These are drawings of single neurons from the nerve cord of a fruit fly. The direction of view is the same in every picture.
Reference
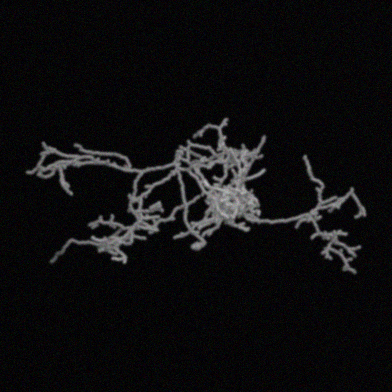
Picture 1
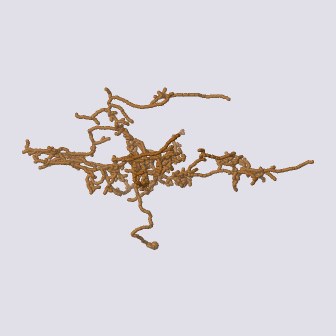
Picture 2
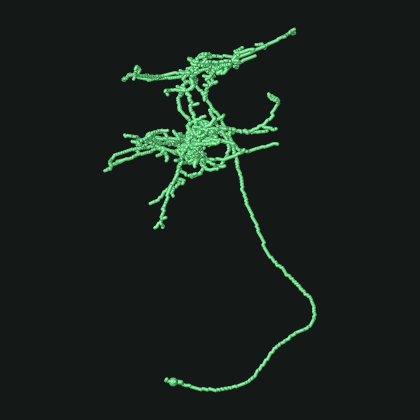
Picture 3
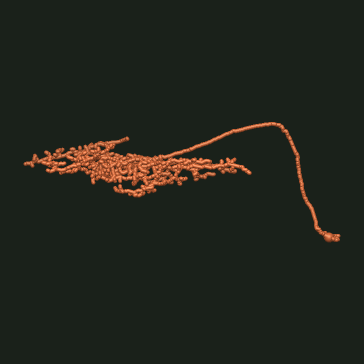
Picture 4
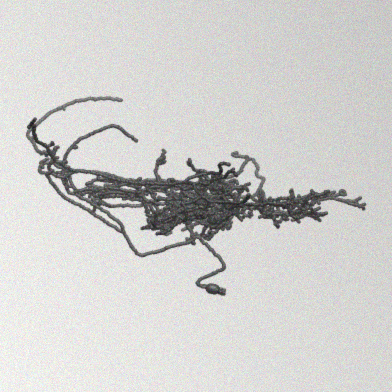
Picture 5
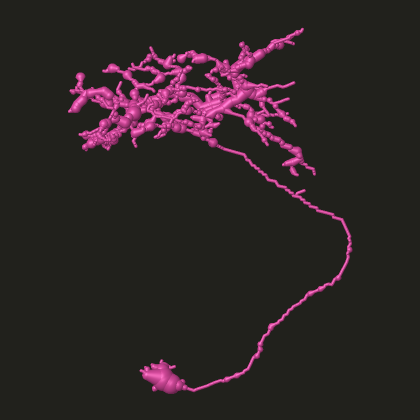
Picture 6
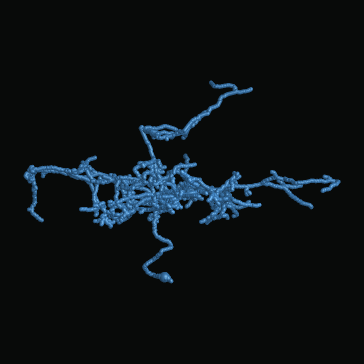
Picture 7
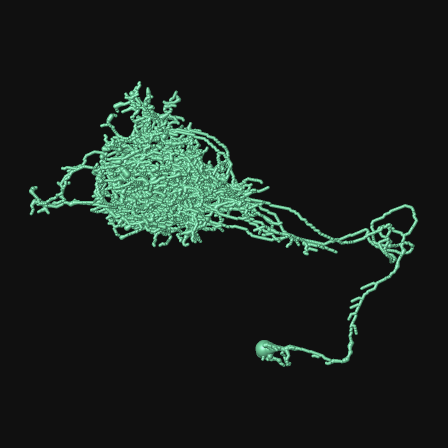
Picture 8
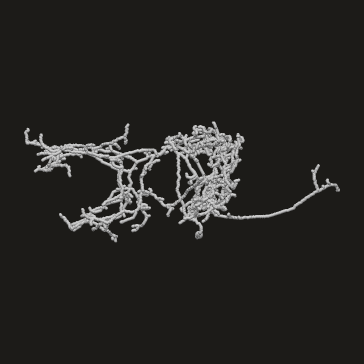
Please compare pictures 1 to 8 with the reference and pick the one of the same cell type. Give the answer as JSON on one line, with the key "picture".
{"picture": 8}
